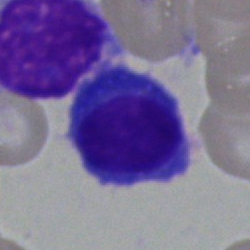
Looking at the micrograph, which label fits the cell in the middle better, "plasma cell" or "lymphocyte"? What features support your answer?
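It is a plasma cell. Its cytoplasm is a deep blue.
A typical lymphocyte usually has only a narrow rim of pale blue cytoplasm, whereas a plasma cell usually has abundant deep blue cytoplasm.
The deep blue colour here therefore fits a plasma cell rather than a lymphocyte. Also visible: the outline is irregular, with small knobby bulges along its lower edge, no granules appear in the cytoplasm, and the nuclear chromatin stains dark purple and looks dense.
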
